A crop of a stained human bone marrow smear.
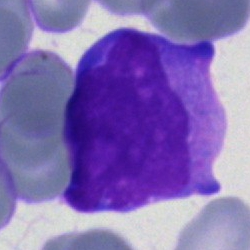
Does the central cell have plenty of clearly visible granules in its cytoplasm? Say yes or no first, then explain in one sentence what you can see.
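No. No distinct granules are seen in the cytoplasm.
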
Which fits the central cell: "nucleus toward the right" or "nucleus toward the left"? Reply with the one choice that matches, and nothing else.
Nucleus toward the left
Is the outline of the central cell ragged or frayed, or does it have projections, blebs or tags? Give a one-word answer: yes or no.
Yes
